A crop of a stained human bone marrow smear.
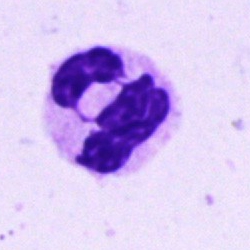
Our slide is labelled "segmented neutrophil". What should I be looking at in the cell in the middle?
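The chromatin's the clearest match: dark purple and coarsely clumped.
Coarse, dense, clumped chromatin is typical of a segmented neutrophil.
Beyond that you've got a round, smooth outline, a nucleus divided into separate dense lobes, and pale lilac cytoplasm around it. I can't point to anything in it that goes against the name.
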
